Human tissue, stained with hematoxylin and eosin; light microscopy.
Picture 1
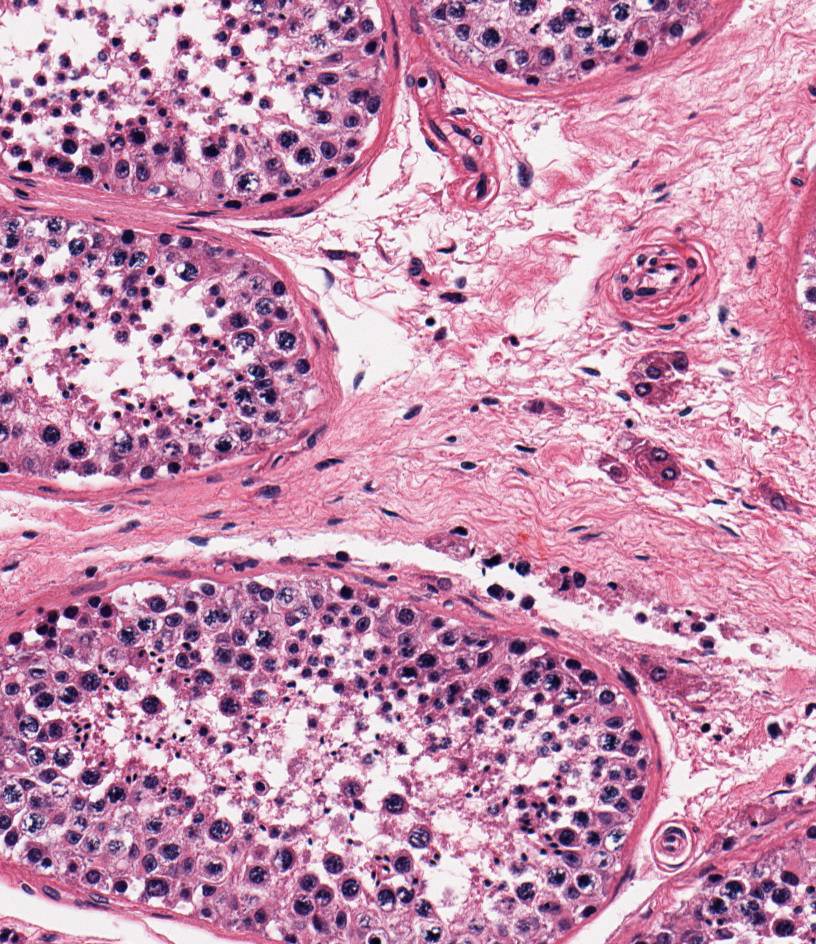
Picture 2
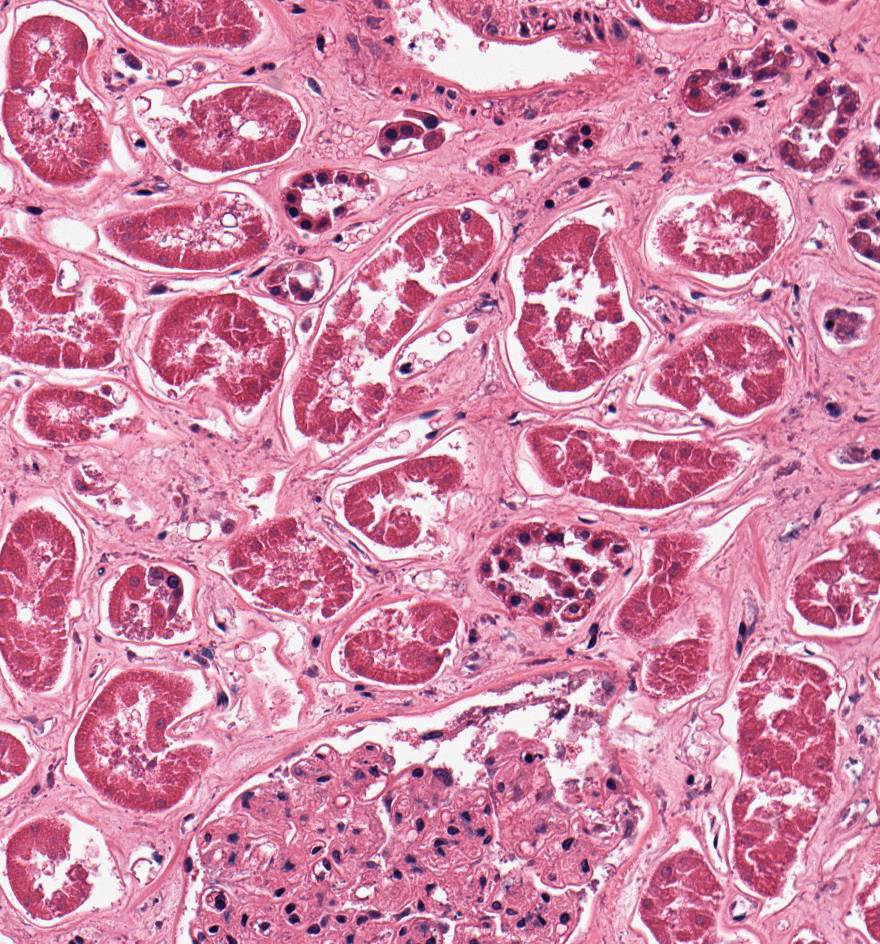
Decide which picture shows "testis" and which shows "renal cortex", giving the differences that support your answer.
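The testis is in picture 1, the renal cortex in picture 2. The testis has rounded tubules in the left and lower field, lined by stratified epithelium many cells thick and bounded by a thin pink fibrous wall with flattened spindle-shaped nuclei. Small clusters of Leydig cells with plentiful pink cytoplasm and round nuclei lie in the stroma right of centre. In the renal cortex, most tubules have abundant, deeply eosinophilic, finely granular cytoplasm, and the large ones have narrow, star-like lumens containing pale vacuolated debris.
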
